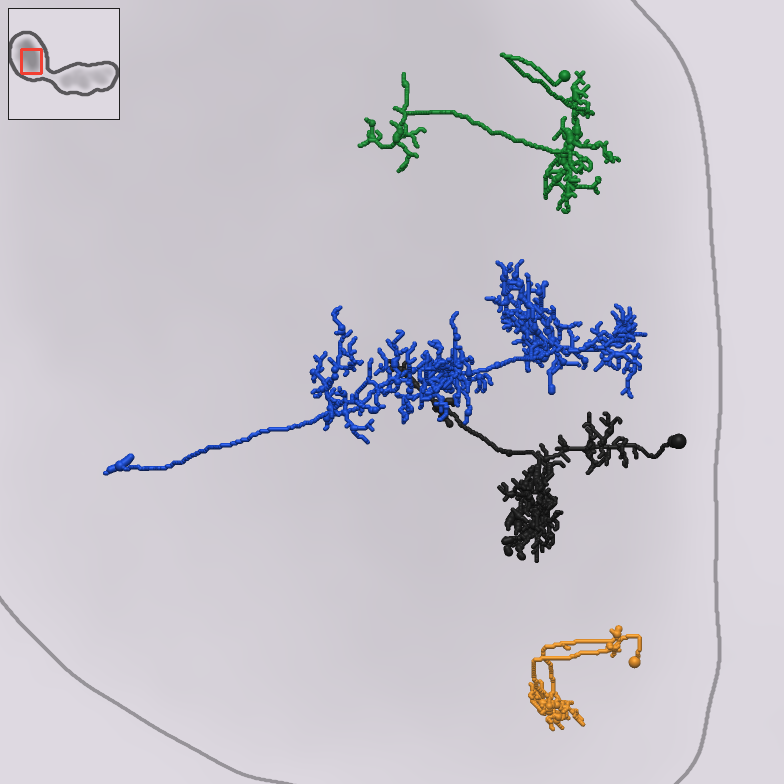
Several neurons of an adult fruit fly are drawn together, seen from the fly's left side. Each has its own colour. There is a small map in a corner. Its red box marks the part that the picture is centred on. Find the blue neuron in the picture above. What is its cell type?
TmY15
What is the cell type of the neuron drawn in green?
TmY20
